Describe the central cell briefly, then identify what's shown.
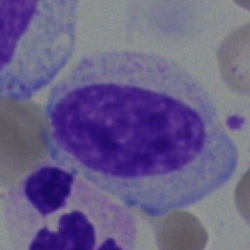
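The cytoplasm here is pale grey-blue, and its rim is widest on the lower right side of the nucleus. You'll notice fine purplish granules, easiest to see in the cytoplasm above the nucleus. The chromatin is finely granular, with small paler patches. This one's a myelocyte.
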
